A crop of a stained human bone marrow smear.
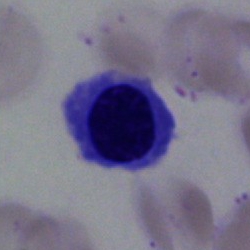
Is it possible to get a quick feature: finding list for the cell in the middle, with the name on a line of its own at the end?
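Outline: slightly irregular rather than smoothly round.
Chromatin: dense and very dark purple.
Cytoplasm: deep blue.
Cytoplasmic rim: wider on the left side of the nucleus than on the right.
Name: erythroblast.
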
